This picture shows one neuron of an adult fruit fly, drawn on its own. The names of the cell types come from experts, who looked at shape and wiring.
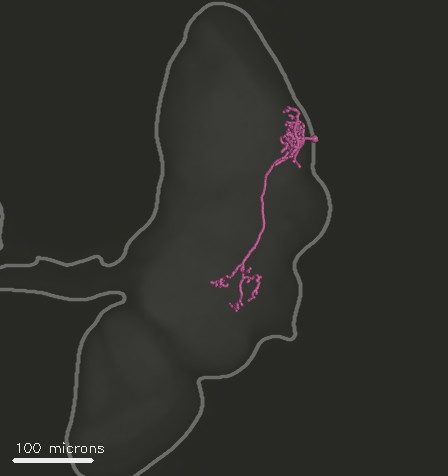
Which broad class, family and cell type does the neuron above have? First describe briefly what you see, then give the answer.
It is in the brain and does not reach the nerve cord. From top to bottom in the picture it spans about 250 microns. Its broad class is central-brain intrinsic neuron. Its family is hemilineage AOTUv4_dorsal. Its cell type is AOTU001.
